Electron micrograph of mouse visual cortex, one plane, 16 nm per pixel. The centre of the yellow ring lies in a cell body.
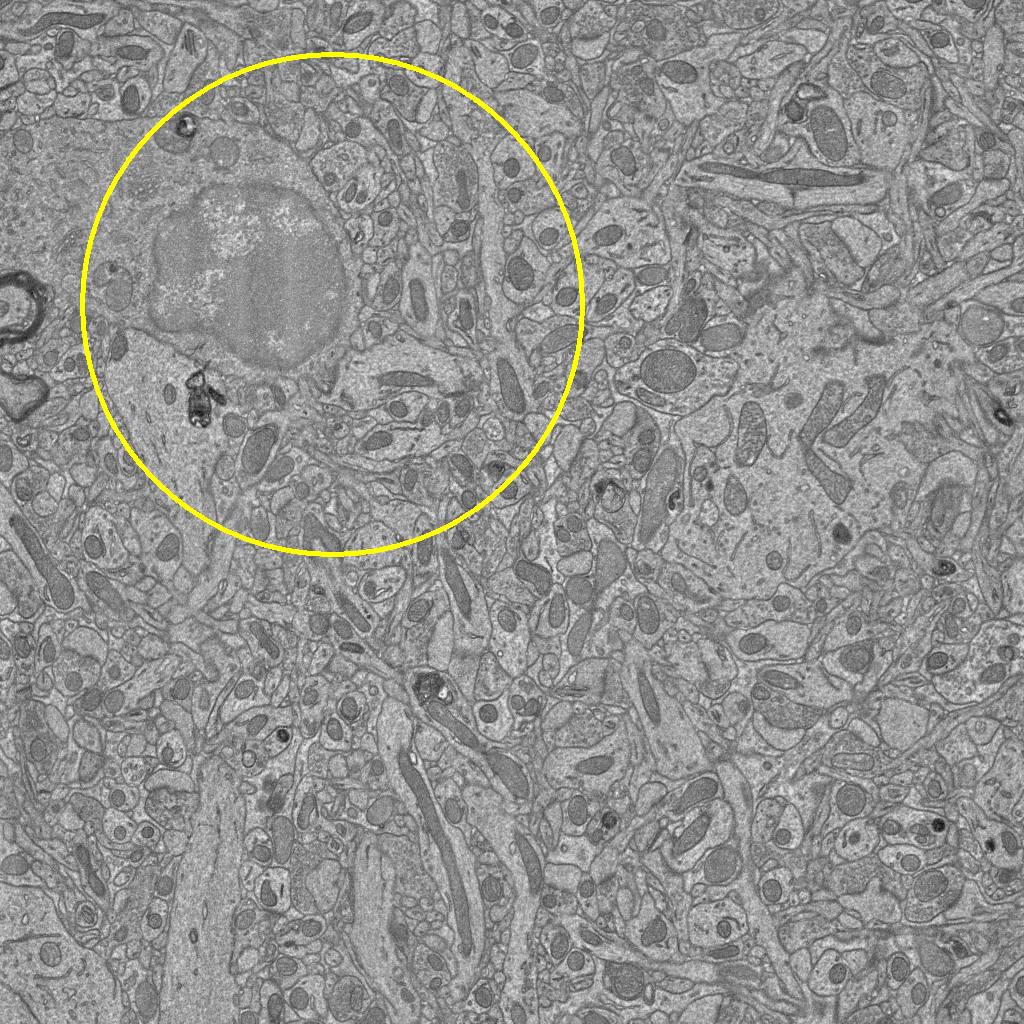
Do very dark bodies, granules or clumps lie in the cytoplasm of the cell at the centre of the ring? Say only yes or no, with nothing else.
Yes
